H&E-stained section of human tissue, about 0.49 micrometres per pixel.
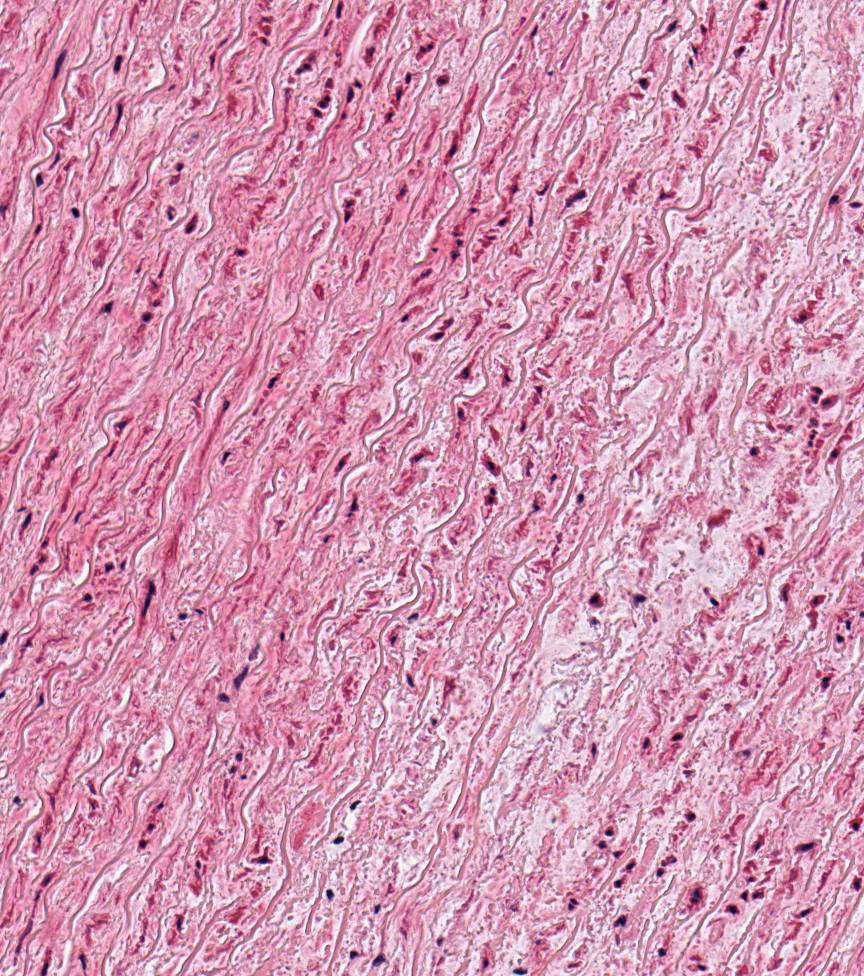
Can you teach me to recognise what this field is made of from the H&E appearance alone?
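Here we have tunica media of an artery. Its tissue runs in parallel bands from lower left to upper right, traced by thin, bright pink wavy lines. Between those lines, strands of pink cytoplasm hold dark, elongated nuclei aligned with the bands.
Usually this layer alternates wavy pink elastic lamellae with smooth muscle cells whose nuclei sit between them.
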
